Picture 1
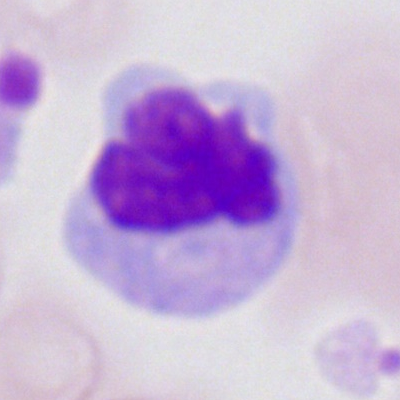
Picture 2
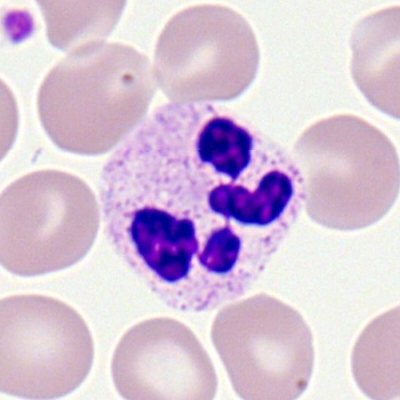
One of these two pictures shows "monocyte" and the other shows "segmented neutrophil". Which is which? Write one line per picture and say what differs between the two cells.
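Picture 1 shows a monocyte: No distinct granules can be seen in the cytoplasm.
Picture 2 shows a segmented neutrophil: Fine violet-pink granules are scattered evenly through the cytoplasm.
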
